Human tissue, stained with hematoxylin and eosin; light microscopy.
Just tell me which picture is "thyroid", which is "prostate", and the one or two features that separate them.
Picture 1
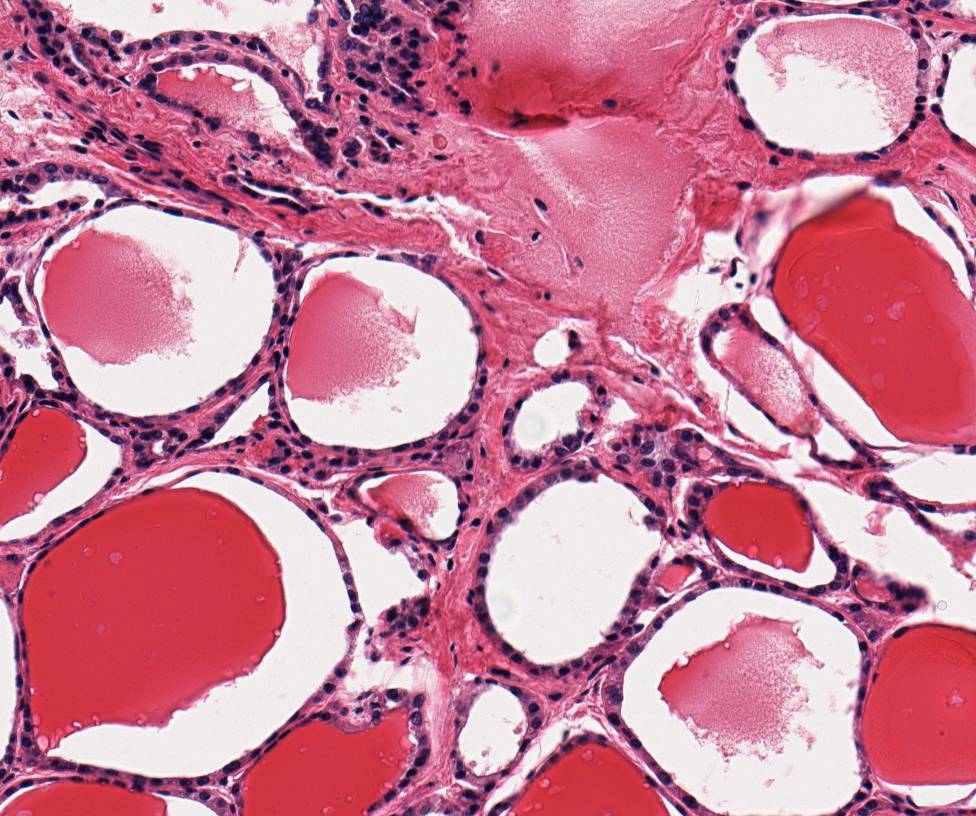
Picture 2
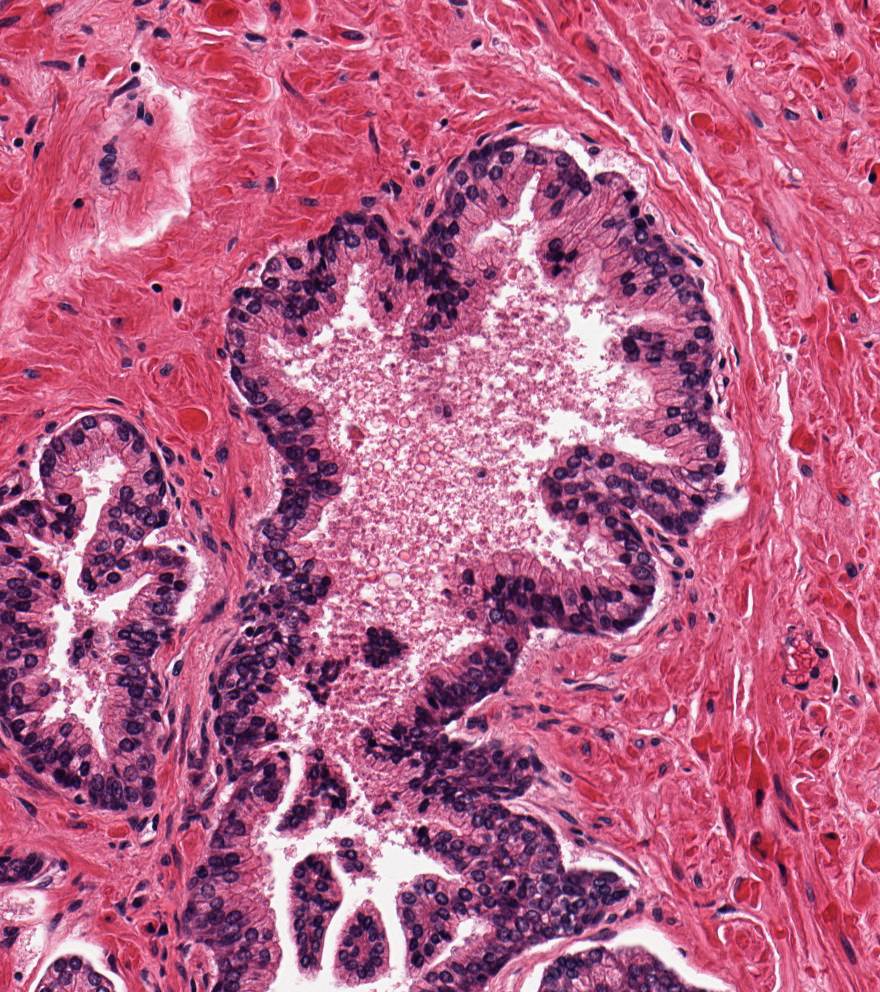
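First, identity: picture 1 is thyroid, picture 2 is prostate. Second, outline: the thyroid has closed round to oval follicles of widely varying size, whereas the central prostate gland has a folded, wavy outline.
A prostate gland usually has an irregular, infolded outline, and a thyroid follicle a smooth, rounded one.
Third, lining: thyroid follicles have a single layer of flattened to low cuboidal cells, while prostate glands have tall columnar cells with pale pink cytoplasm and round, dark, mostly basal nuclei. Fourth, contents: most thyroid lumens hold homogeneous pink-red colloid.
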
